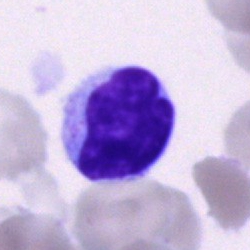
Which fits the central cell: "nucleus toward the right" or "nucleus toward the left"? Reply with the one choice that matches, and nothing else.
Nucleus toward the right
